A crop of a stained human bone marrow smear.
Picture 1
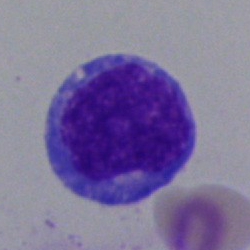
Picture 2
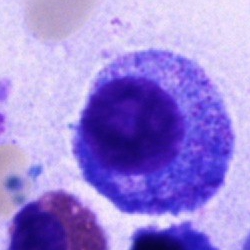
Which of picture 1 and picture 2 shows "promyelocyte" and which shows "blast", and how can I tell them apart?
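The first picture shows a blast, and the second shows a promyelocyte. Both cells are round in outline, and the blast's outline is smooth as well. Look at the blast's cytoplasm first: it is deep blue, and its rim is widest on the lower left side. You will find no granules in it.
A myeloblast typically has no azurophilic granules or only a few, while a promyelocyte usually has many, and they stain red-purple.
Now turn to the promyelocyte, whose deep purple nucleus sits off-centre, toward the upper left of the cell. Its cytoplasm is blue and forms a wide rim around that nucleus.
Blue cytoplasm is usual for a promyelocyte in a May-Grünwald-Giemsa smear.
Next to the blast, a red cell lies just off its lower right edge without touching it.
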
